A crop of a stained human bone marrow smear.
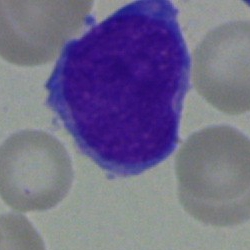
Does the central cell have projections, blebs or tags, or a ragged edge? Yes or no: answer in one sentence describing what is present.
Yes, this cell's edge is broken by ragged or frayed parts, projections, blebs or tags.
